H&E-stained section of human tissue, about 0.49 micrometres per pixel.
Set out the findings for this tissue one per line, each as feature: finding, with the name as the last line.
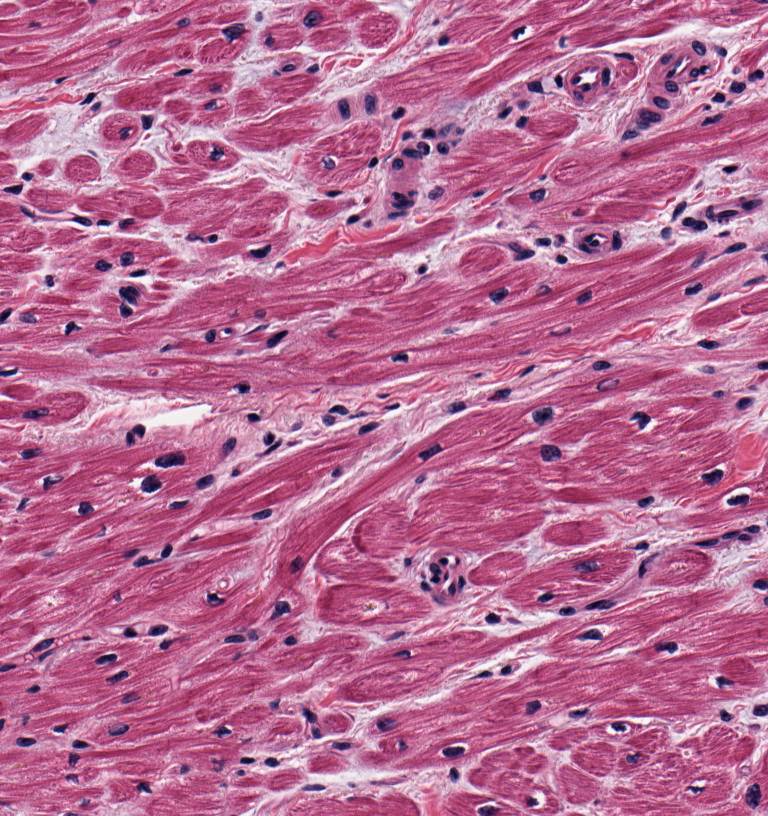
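Fibres: lengthwise, branching and joining neighbouring fibres, not separate parallel strands
Fat cells: none among the bundles
Cleft: small, empty, slit-like, between fibres left of the middle
Name: atrial appendage of the heart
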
